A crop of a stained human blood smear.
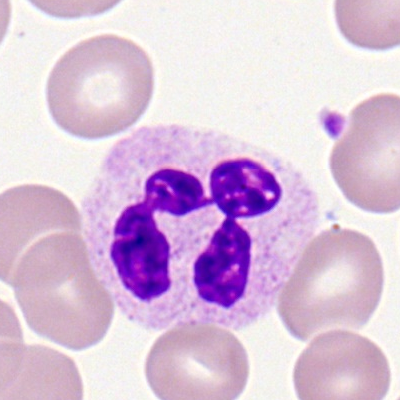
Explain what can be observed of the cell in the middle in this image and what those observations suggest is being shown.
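Look at the nucleus first: it's split into four separate lobes, tied to one another by thin strands of nuclear material. The chromatin is dark purple and coarsely clumped. The outline is roughly round, with a smooth edge and no surface projections. So what you've got there is a segmented neutrophil.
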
